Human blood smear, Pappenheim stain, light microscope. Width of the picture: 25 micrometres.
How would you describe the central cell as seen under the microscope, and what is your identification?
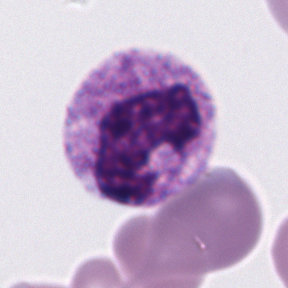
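Cell diameter is about 14 micrometres. One irregular, folded nuclear mass is present, not divided into separate lobes; its chromatin is dark purple and coarsely clumped. Plentiful cytoplasm, broadest above the nucleus, is evenly filled with fine pinkish-violet granules. The cell is a segmented neutrophil.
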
